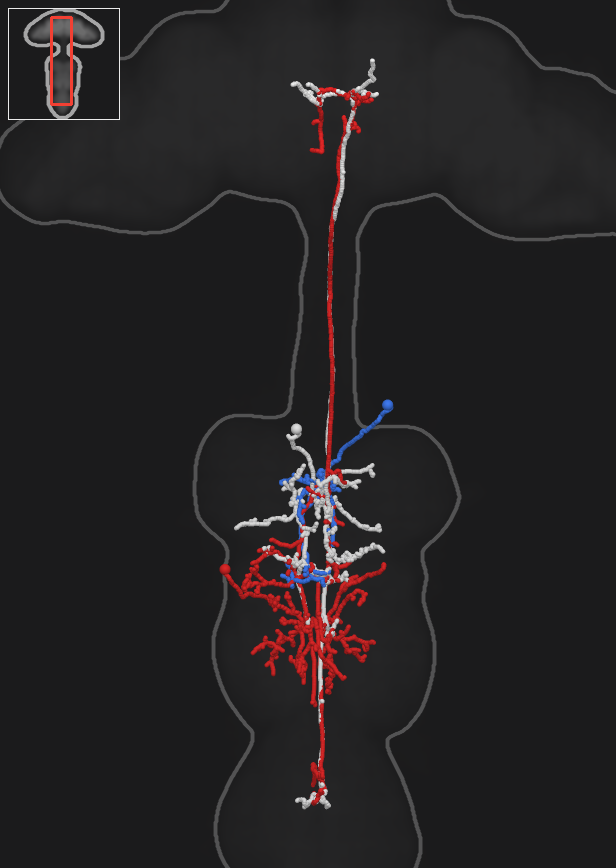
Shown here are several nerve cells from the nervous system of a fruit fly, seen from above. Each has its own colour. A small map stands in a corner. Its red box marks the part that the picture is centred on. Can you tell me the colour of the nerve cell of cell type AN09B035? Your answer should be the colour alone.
red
